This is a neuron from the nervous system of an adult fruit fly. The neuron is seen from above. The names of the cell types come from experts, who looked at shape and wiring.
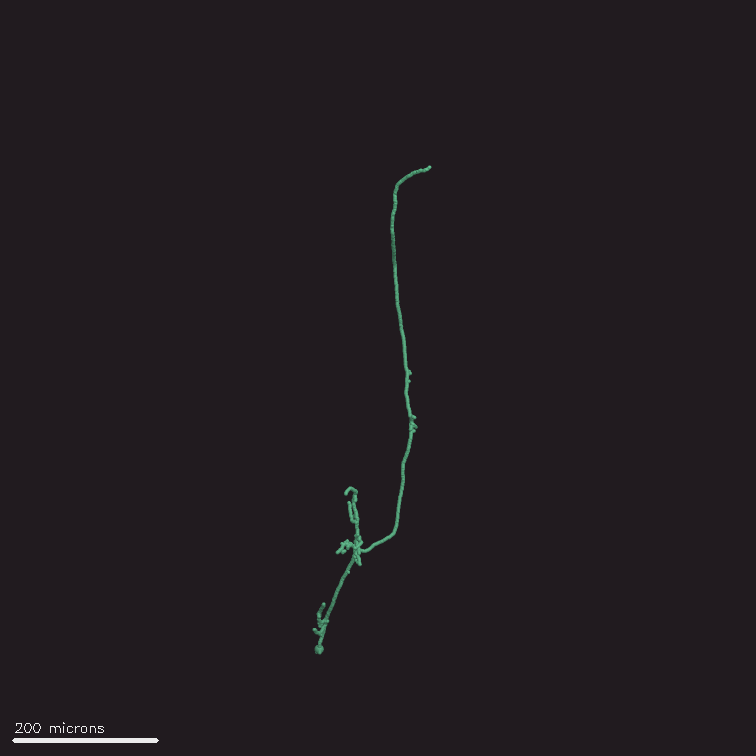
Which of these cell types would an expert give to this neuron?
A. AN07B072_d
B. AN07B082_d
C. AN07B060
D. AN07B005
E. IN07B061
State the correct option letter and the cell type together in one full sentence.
Option A, which reads AN07B072_d, is the cell type of the neuron.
